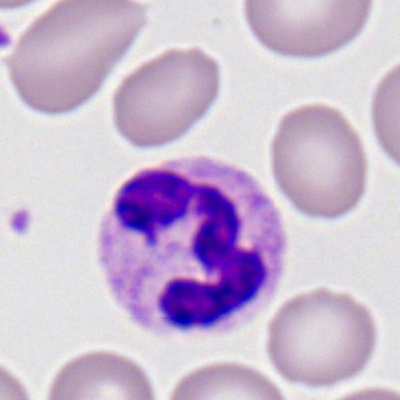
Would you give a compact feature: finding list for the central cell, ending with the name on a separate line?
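Outline: round, and smooth, I note
Chromatin: dark purple, coarsely clumped
Cytoplasm: plentiful, pale pink-lilac
Granules: fine and faint, lilac
So, name: segmented neutrophil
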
